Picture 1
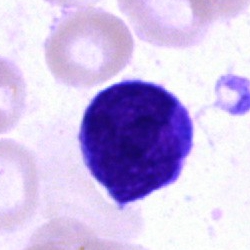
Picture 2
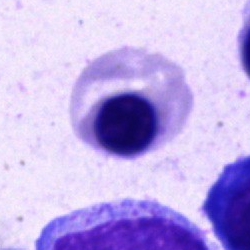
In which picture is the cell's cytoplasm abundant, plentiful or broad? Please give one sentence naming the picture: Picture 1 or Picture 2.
Picture 2 holds the cell with plentiful cytoplasm.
